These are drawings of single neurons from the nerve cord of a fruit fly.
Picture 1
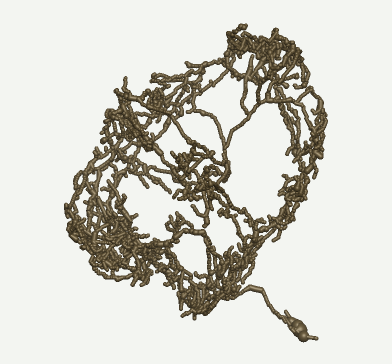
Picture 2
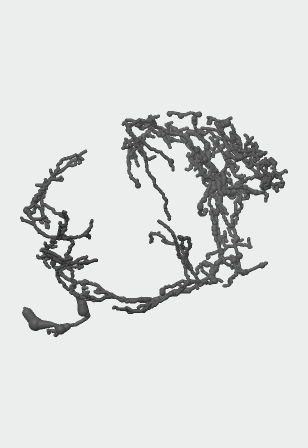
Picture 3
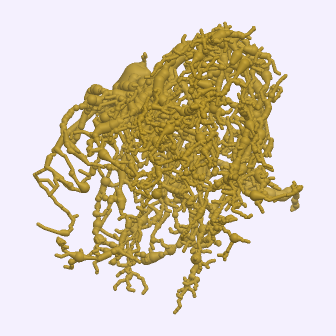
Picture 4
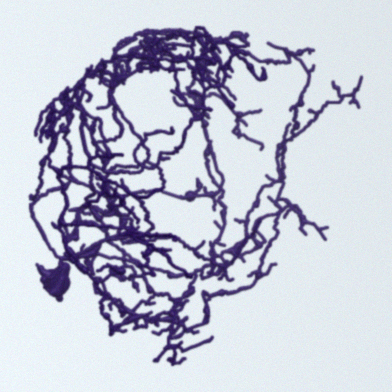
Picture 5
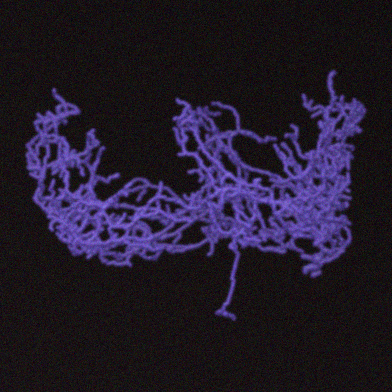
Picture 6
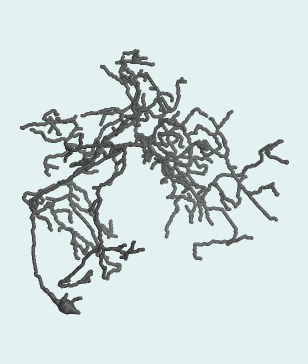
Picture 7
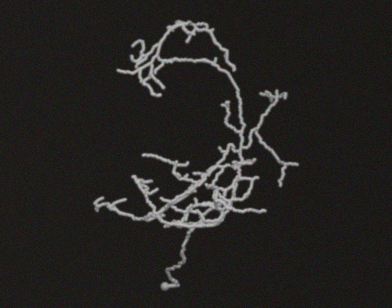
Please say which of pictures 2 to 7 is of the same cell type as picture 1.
5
